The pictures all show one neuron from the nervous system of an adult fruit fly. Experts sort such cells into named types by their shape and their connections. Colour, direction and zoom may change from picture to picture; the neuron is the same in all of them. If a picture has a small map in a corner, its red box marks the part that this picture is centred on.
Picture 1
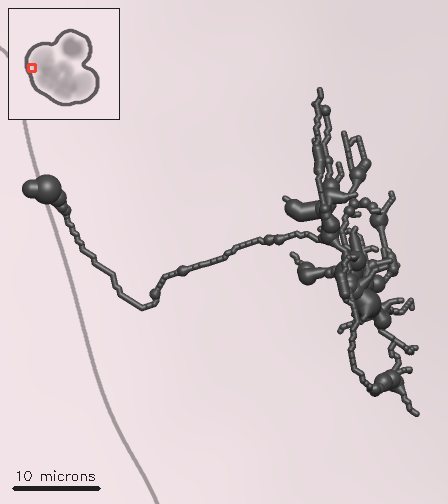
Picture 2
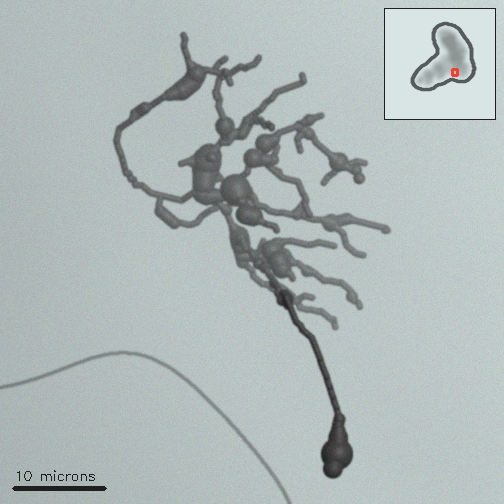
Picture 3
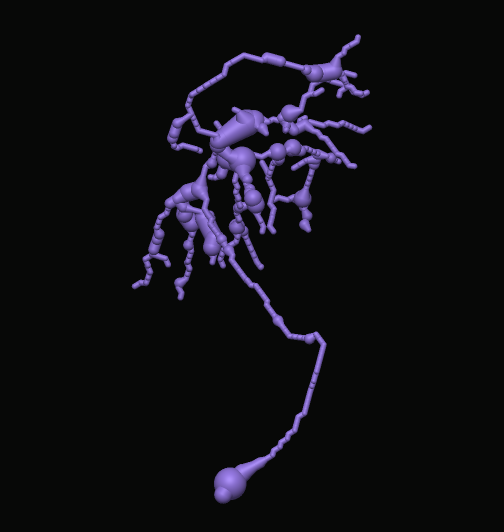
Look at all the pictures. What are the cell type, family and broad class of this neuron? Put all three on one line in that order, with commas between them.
Dm8a, Dm, optic-lobe intrinsic neuron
